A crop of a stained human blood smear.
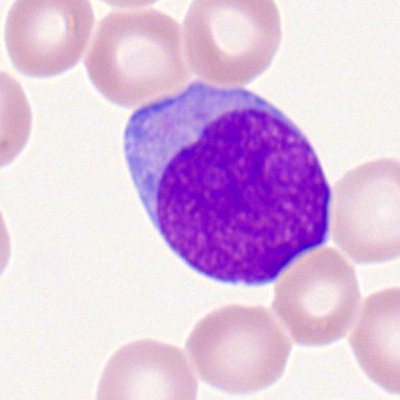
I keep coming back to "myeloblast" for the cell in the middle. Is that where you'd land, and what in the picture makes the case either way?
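The chromatin is what I'd settle on: it looks stippled, not dense and solid.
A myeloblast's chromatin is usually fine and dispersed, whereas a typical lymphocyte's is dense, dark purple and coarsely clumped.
So myeloblast fits, and the stippled chromatin speaks against lymphocyte. Beyond that, the cytoplasm is pale blue and forms a crescent on the upper-left side of the nucleus. It holds no coarse granules. Several red cells touch the edge of the cell.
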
